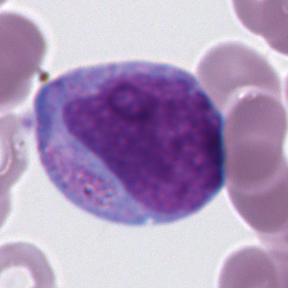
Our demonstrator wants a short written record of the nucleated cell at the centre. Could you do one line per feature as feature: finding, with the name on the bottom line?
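Border: smooth and rounded, no surface projections
Nucleus: one unlobed mass
Nucleolus: single, rounded, in the upper part of the nucleus
Cytoplasm: blue
Cell: atypical promyelocyte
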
